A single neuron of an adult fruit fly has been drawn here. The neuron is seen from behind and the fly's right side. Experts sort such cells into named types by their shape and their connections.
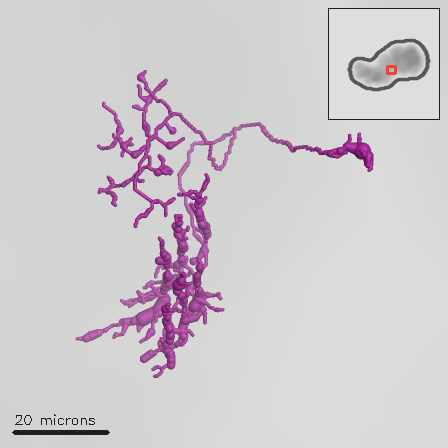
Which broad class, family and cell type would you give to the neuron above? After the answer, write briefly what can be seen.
It is an optic-lobe intrinsic neuron. The family is Dm. The cell type is Dm9. By the scale bar it is about 65 microns tall in this view. Dozens of branch ends can be seen.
